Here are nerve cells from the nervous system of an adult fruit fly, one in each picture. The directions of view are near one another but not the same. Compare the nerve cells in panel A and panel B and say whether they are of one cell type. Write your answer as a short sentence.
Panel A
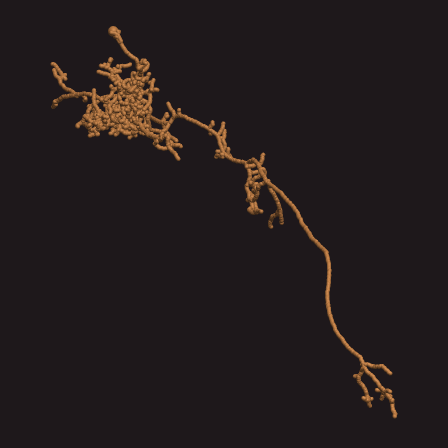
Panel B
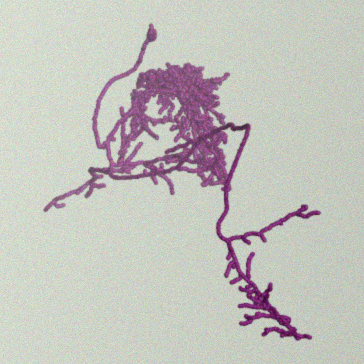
They are of different cell types.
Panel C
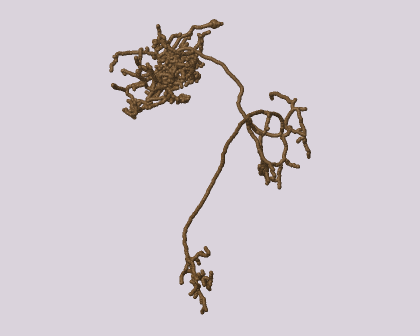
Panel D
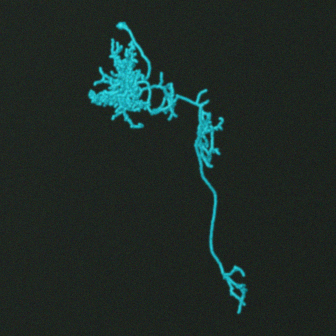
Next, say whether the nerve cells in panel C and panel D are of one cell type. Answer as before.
They are of the same cell type.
